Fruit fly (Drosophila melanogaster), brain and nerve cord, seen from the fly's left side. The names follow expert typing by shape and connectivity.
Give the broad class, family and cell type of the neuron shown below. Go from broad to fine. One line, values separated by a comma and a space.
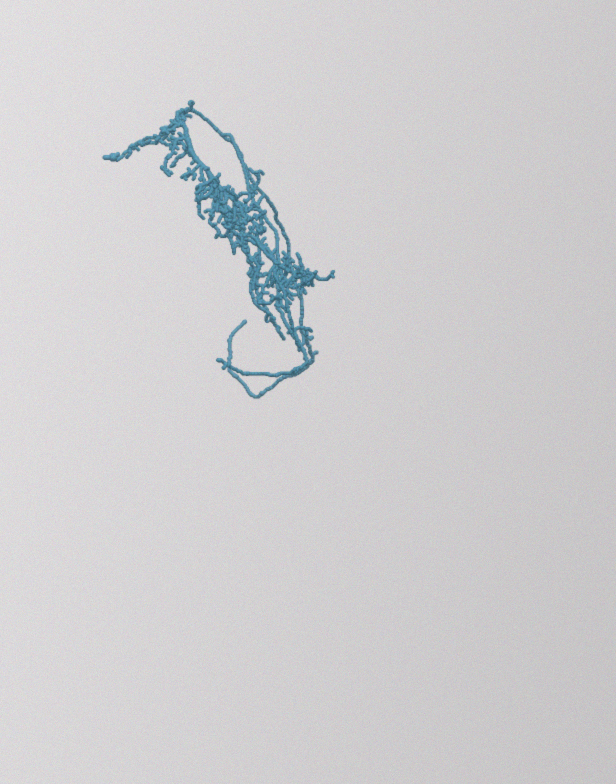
central-brain intrinsic neuron, hemilineage SMPad1, SIP104m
